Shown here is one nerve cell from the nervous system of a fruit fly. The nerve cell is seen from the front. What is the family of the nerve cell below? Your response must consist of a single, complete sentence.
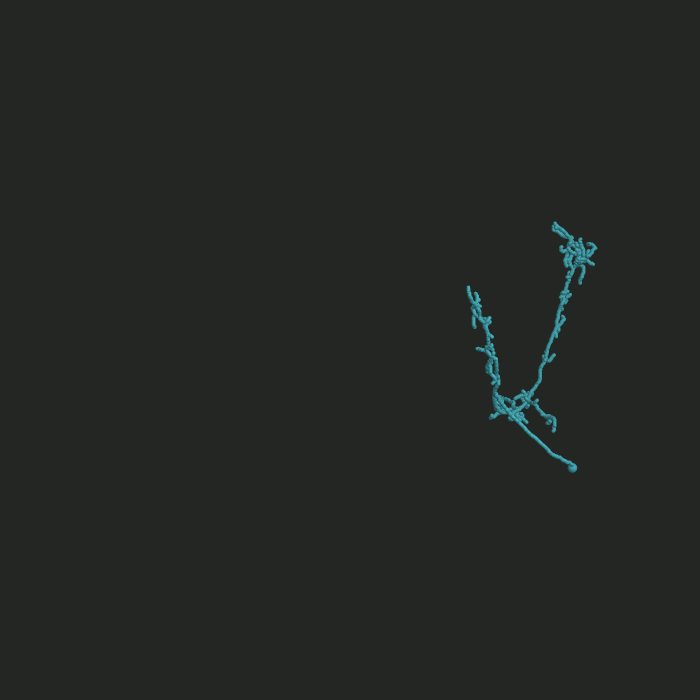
This nerve cell is designated as family hemilineage LALa1_posterior.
